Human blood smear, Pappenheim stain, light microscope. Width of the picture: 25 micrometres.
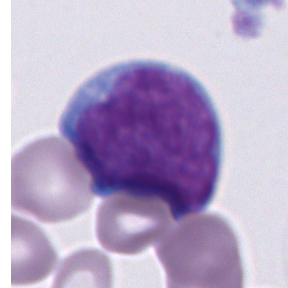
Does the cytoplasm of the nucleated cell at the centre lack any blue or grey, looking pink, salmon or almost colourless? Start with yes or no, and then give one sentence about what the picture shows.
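No. The cytoplasm is blue.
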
